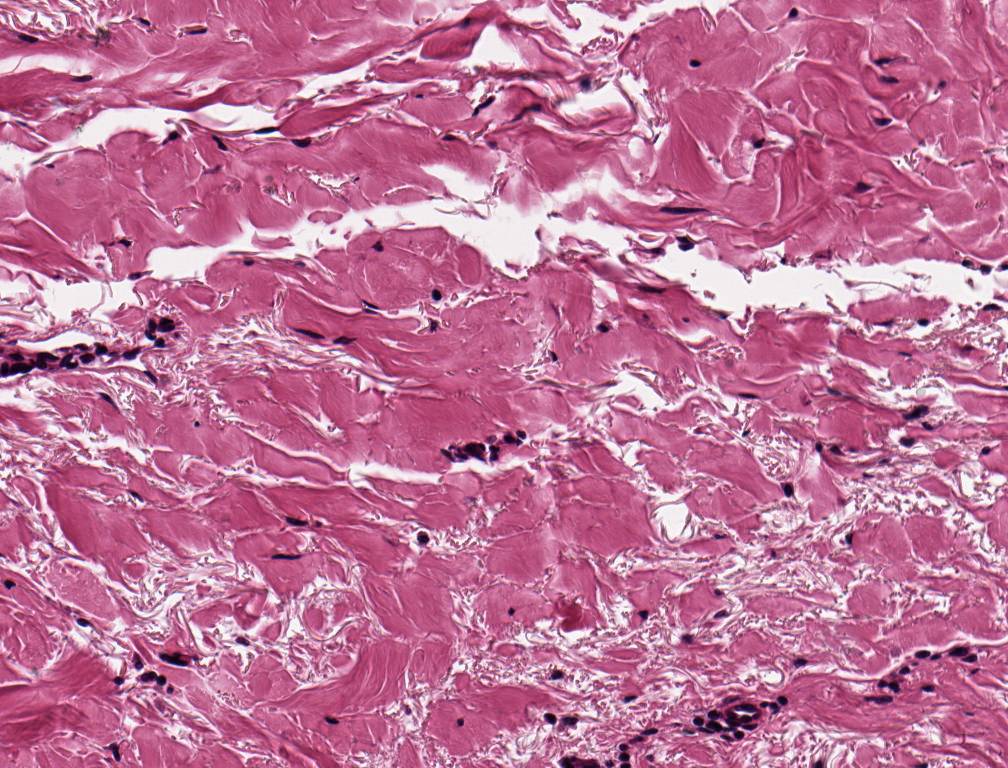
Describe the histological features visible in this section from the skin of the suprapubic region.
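Thick, deep pink collagen bundles occupy the entire field, and no epithelium is present. Sparse small, dark, elongated nuclei are scattered singly between the bundles. Small tight groups of dark nuclei occur at the left edge, near the centre and at the lower right. In the lower half, looser, paler, wispy fibrillar material separates the bundles.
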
